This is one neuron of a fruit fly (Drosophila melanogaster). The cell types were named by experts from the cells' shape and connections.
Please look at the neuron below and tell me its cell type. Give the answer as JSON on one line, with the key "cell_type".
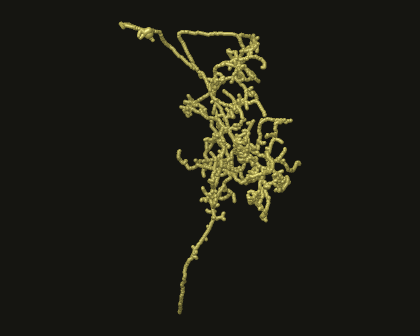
{"cell_type": "IN01A030"}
